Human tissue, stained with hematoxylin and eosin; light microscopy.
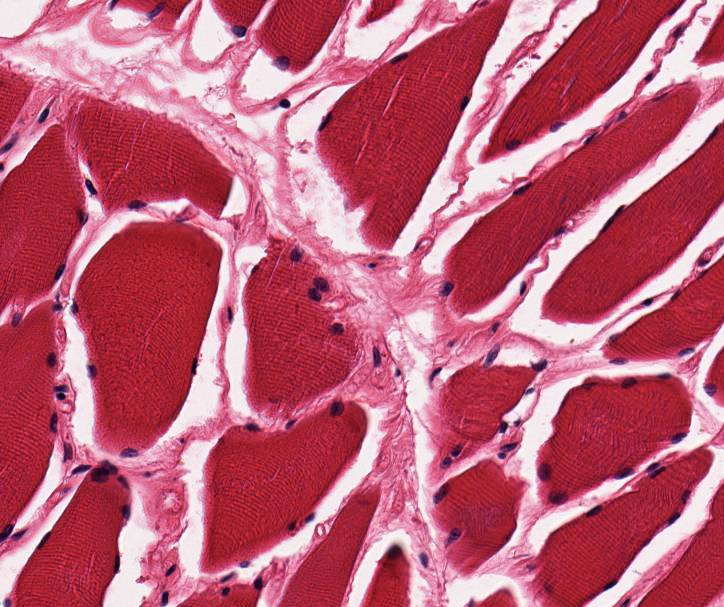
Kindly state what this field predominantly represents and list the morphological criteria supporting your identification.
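Field: skeletal muscle. Fibre nuclei small, dark, oval, at the fibre edges; cytoplasm deep, even red.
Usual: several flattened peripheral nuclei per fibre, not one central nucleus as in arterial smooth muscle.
Thin pink connective strands with scattered small dark nuclei surround individual fibres.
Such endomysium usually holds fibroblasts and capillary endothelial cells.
Pale loose connective tissue band from upper left to centre.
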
